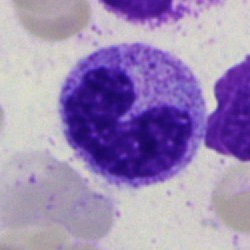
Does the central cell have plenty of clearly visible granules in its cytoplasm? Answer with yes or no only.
Yes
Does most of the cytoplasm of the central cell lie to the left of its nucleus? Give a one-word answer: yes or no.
No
